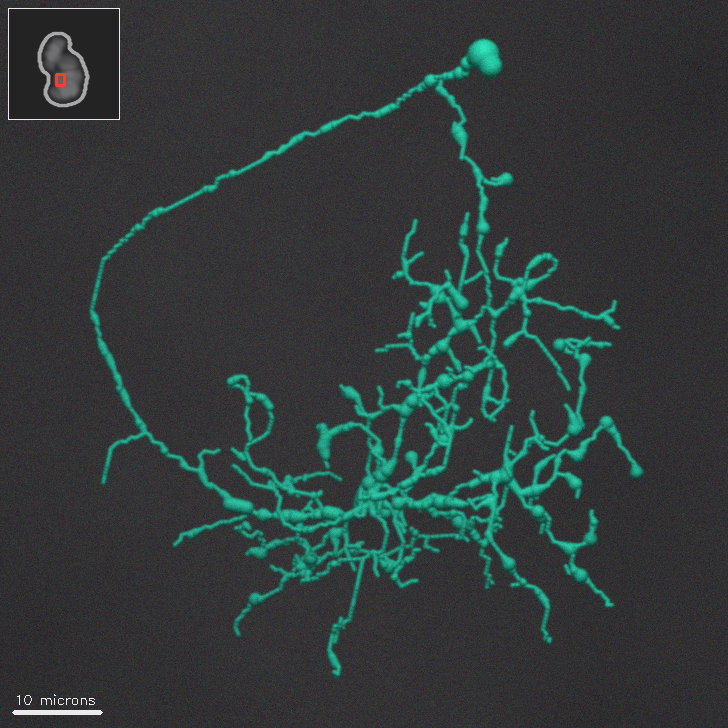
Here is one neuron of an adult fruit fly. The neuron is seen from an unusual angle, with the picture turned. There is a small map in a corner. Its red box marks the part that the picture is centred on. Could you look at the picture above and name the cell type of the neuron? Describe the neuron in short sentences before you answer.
From top to bottom in the picture it spans about 75 microns. Dozens of branch ends can be seen. Its broad class is central-brain intrinsic neuron. Its cell type is GNG406.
